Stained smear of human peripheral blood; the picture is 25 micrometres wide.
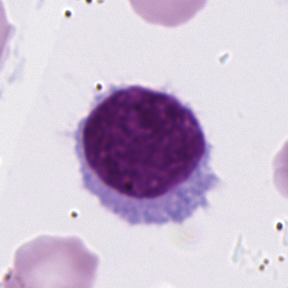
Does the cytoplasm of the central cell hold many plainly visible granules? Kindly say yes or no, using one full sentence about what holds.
No, there is no granule to be seen in the cell's cytoplasm.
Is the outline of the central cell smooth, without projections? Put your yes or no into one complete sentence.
No, there is a ragged or frayed outline, or projections, blebs or tags, on this cell.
